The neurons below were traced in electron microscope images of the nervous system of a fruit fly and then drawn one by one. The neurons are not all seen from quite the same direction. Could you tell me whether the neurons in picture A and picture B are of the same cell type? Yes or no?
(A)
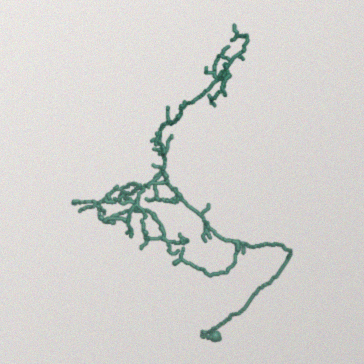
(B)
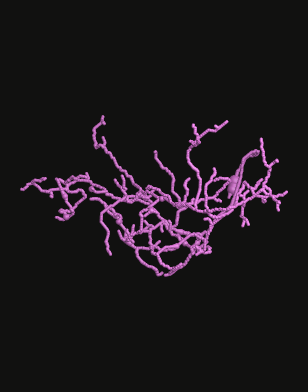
yes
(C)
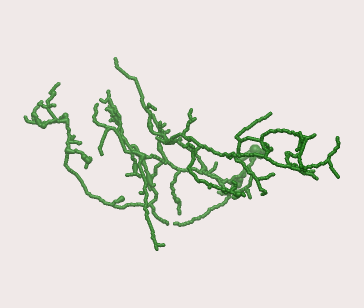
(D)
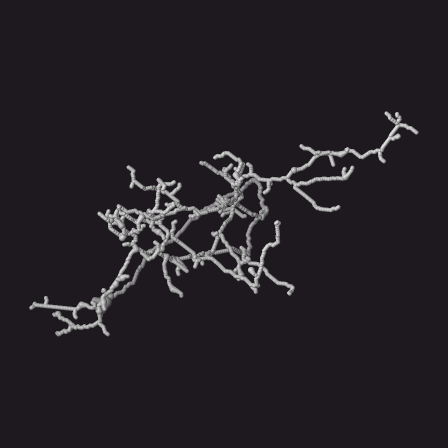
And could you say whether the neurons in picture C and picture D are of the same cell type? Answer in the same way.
no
